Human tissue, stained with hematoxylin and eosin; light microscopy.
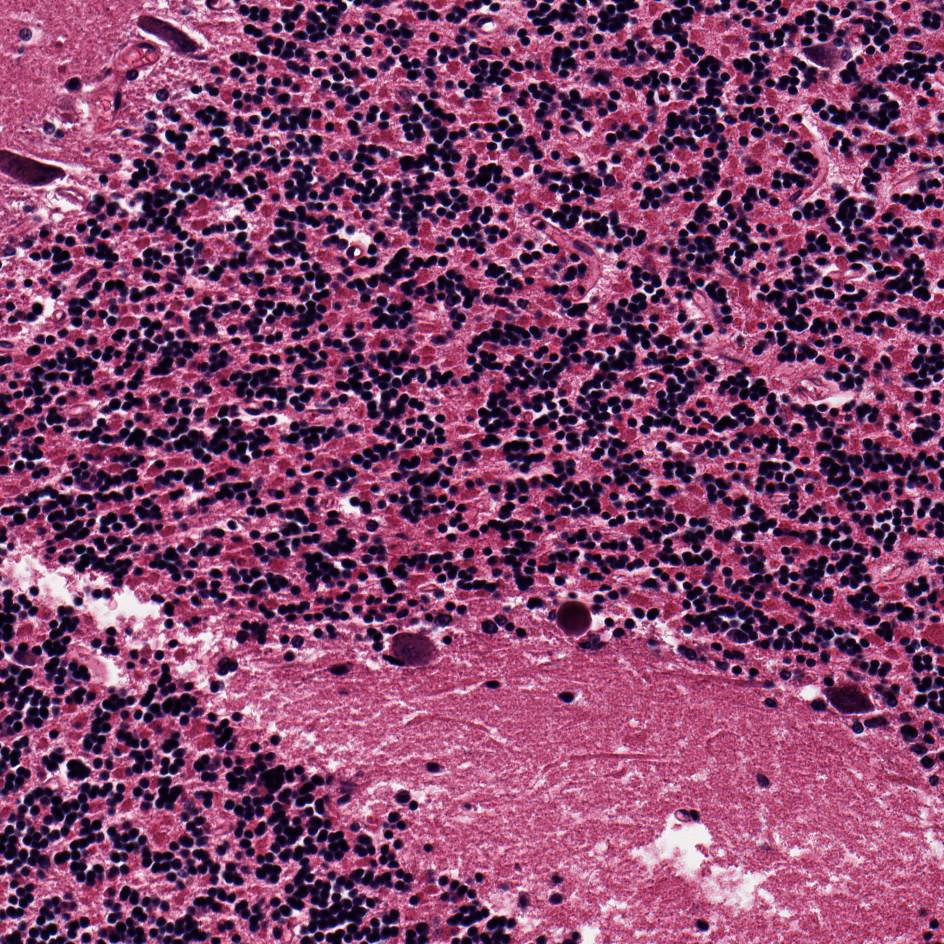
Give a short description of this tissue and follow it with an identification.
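For layout, a densely cellular layer of small dark nuclei fills the upper two-thirds and lower left, and a pale pink, sparsely cellular band occupies the lower right. Those crowded nuclei are round, uniformly dark, with almost no visible cytoplasm. Irregular pink islands of cell-free neuropil separate their clusters. Along the border between the two zones lie a few single large, rounded neuronal cell bodies. This is cerebellum.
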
